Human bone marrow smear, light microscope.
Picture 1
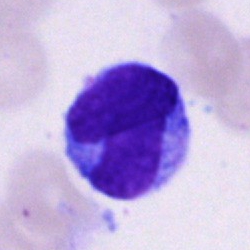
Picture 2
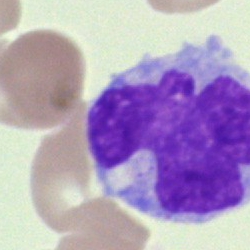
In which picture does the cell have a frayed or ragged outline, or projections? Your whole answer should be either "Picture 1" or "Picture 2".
Picture 2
